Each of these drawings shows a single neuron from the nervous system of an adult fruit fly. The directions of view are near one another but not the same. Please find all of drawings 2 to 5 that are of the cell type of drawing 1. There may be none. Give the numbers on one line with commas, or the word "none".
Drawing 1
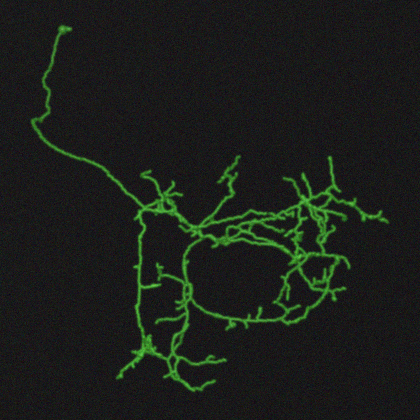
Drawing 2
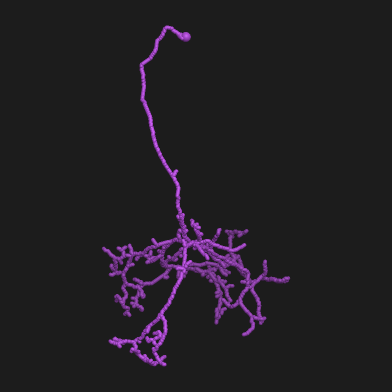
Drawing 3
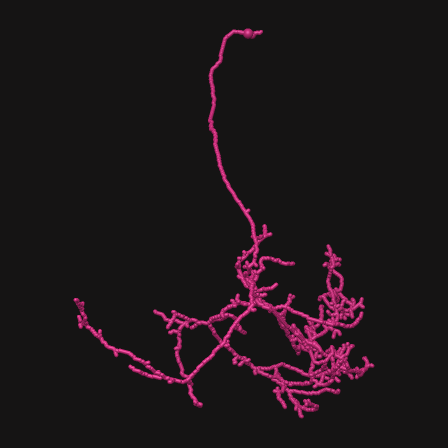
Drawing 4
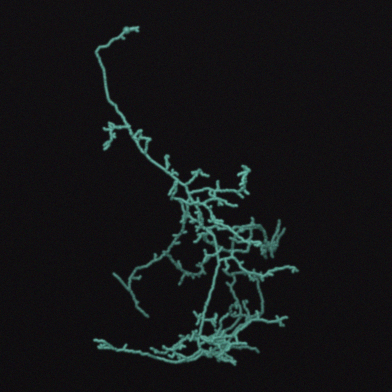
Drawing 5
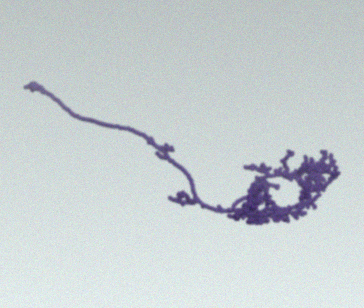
2, 3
